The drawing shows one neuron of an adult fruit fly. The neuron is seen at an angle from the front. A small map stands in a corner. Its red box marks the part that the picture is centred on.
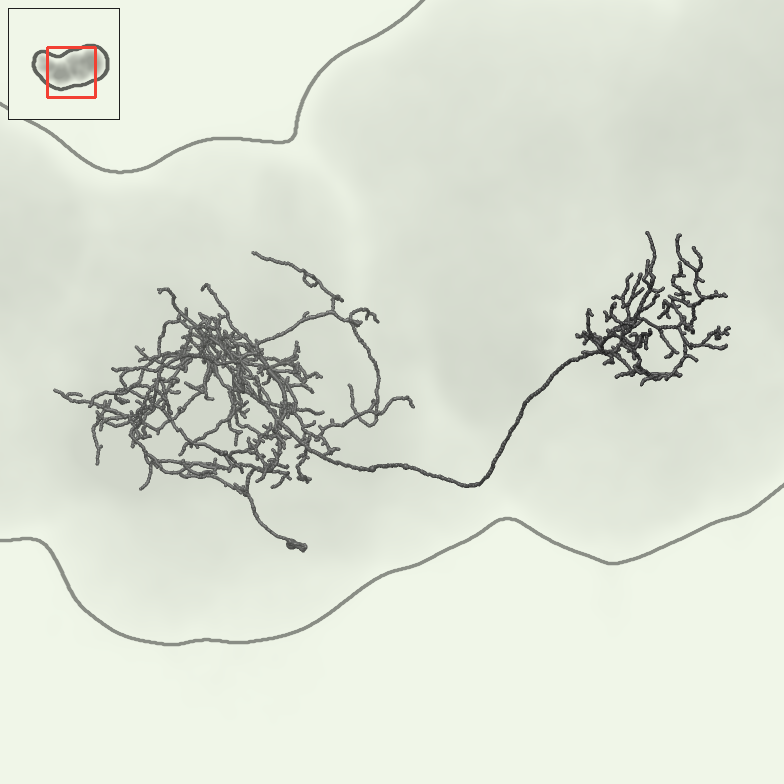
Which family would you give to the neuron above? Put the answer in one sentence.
The family is hemilineage 27X.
